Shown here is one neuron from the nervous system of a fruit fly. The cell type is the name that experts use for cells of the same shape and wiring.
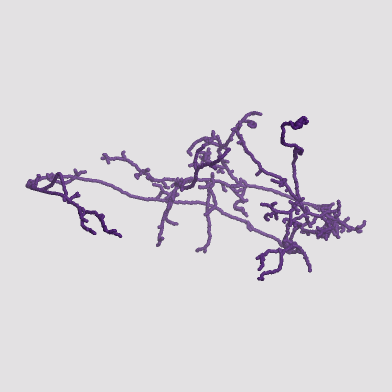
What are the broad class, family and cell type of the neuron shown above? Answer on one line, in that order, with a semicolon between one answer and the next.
central-brain intrinsic neuron; hemilineage DM4_dorsal; pC1_16a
